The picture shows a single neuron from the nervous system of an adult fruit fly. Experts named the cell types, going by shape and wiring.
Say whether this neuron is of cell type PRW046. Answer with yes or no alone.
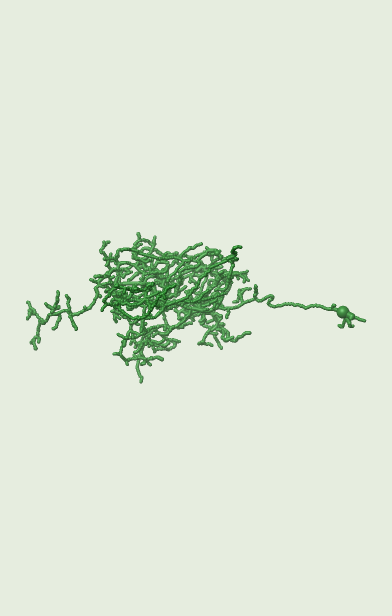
yes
